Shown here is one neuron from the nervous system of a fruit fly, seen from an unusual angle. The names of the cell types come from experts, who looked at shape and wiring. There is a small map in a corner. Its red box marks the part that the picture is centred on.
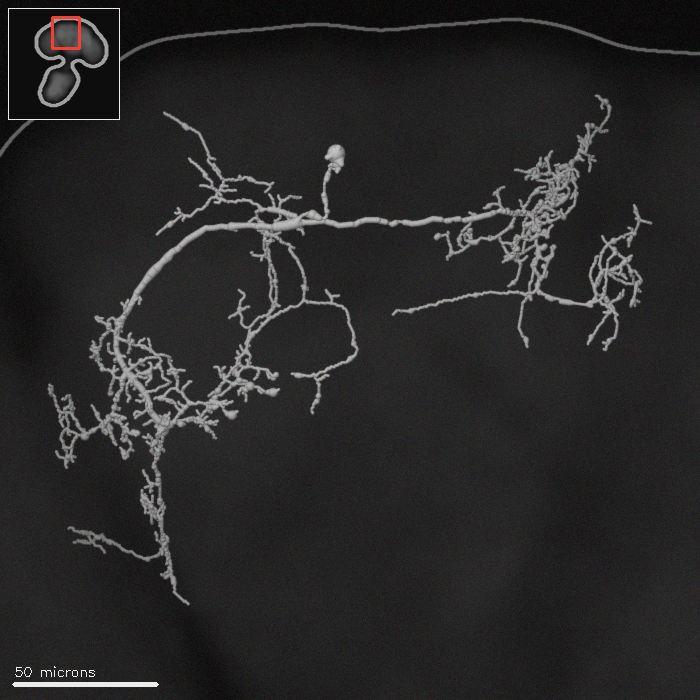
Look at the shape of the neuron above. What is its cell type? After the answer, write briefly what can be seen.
The cell type is aMe24. Its broad class is central-brain intrinsic neuron. The cell body is at the top of the picture. By the scale bar it is about 200 microns wide in this view. The picture shows more than a hundred branch ends.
